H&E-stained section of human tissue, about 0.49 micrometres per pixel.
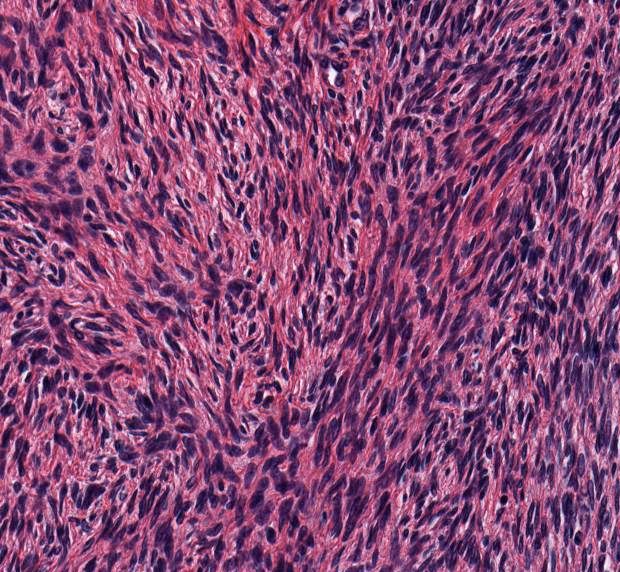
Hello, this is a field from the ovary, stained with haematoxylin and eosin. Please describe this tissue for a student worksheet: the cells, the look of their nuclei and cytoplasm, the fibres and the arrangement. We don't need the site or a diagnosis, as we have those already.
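Spindle cells form fascicles that run in differing directions and intersect across the field. Most nuclei are elongated and dark with haematoxylin; they vary in size and shape, plump ovoid forms lying among slender ones. The background is pink, eosinophilic and fibrillary.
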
